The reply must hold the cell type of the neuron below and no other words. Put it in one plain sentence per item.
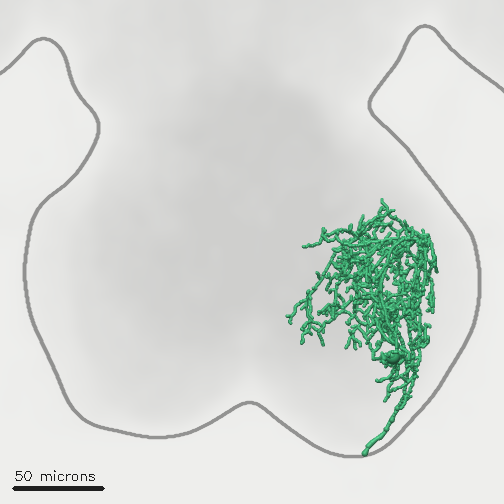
The cell type is MNml29.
